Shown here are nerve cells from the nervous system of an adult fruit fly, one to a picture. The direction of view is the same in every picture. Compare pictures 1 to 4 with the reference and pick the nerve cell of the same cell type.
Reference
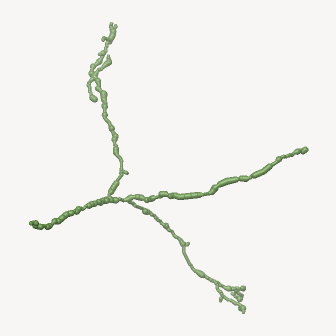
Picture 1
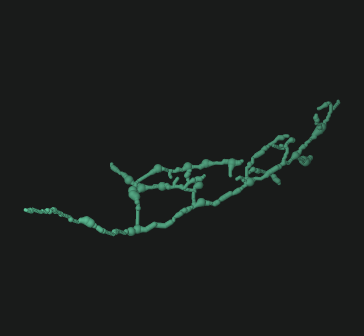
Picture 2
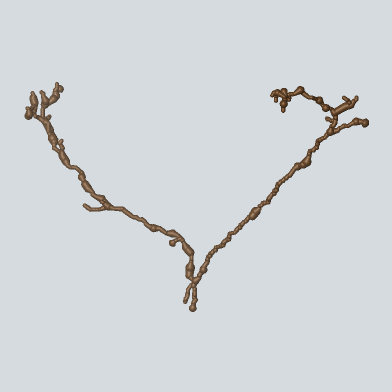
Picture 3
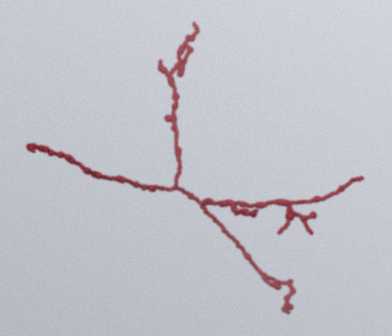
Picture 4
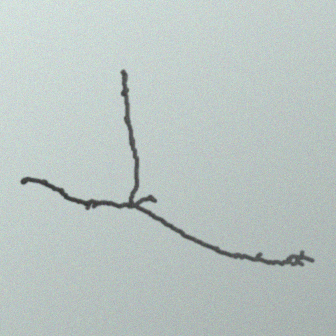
3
